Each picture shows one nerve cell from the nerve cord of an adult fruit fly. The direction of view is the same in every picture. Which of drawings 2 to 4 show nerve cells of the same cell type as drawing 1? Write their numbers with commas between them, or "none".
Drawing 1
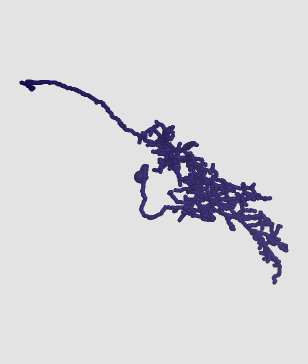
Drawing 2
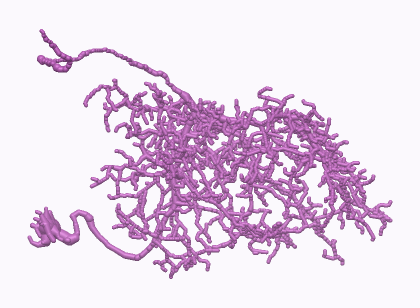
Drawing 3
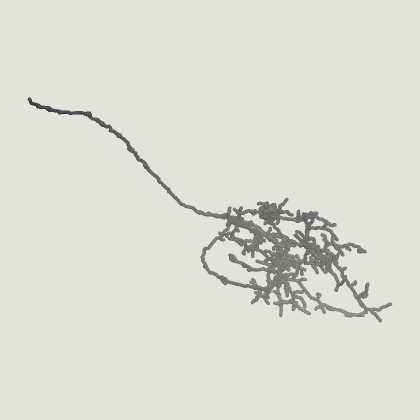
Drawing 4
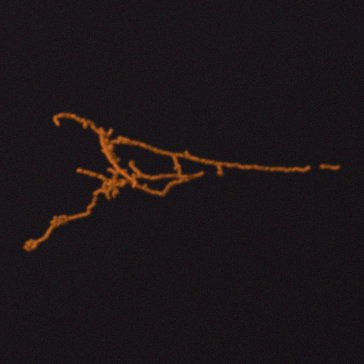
none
